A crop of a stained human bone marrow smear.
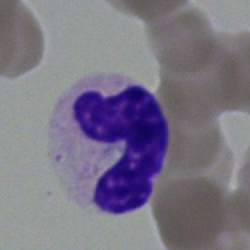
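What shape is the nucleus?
A single thick band, curved into a hook shape.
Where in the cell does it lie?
Against the right side.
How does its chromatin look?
Dense, dark purple and coarsely clumped.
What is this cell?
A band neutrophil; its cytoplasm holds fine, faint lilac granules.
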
